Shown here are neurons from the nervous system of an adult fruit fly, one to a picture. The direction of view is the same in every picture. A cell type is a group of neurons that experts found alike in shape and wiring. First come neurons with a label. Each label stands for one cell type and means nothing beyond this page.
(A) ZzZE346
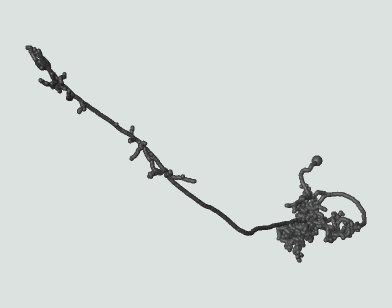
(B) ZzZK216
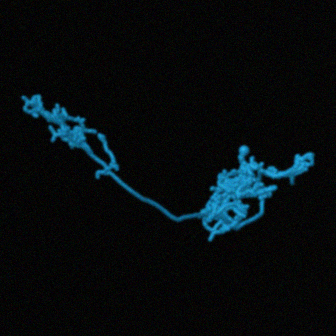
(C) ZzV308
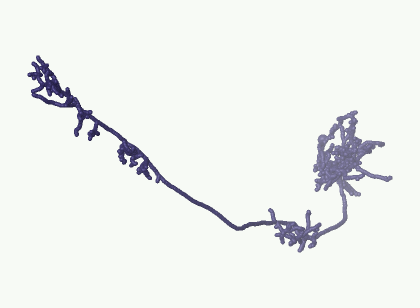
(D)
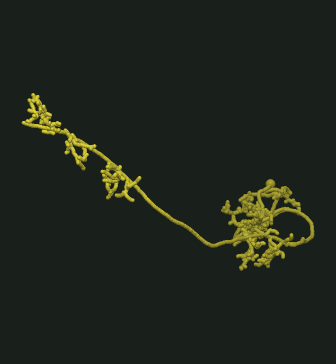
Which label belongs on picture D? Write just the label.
ZzV308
